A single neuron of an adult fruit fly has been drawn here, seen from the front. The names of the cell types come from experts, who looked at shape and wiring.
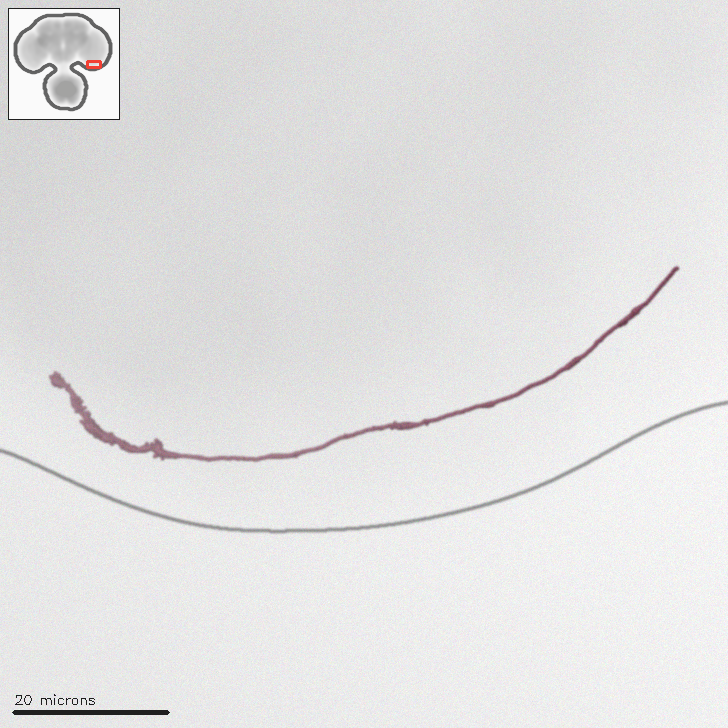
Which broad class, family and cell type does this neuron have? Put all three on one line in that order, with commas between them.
photoreceptor or other optic-lobe sensory neuron, class visual, R8y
